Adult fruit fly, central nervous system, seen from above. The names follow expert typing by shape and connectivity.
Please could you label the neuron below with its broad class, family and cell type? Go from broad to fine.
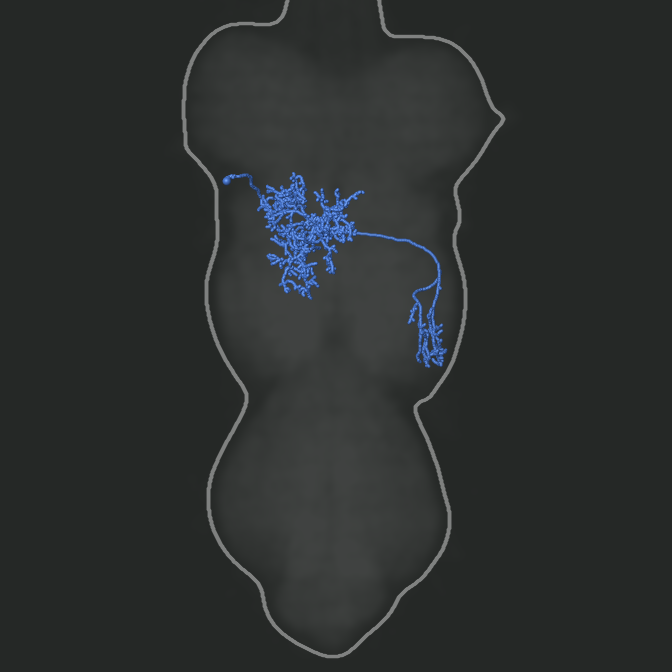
nerve-cord intrinsic neuron; hemilineage 01A; IN01A020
